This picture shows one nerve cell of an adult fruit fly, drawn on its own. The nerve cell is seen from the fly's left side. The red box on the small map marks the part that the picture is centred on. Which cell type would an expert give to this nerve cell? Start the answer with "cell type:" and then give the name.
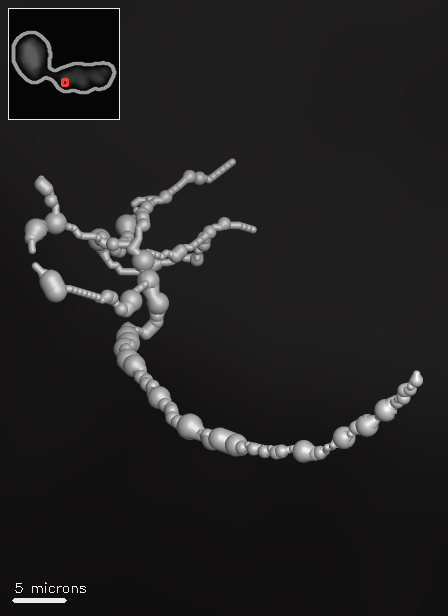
cell type: SNta41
